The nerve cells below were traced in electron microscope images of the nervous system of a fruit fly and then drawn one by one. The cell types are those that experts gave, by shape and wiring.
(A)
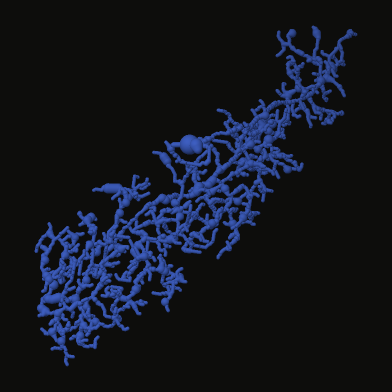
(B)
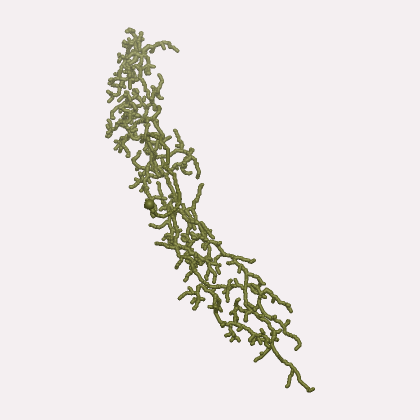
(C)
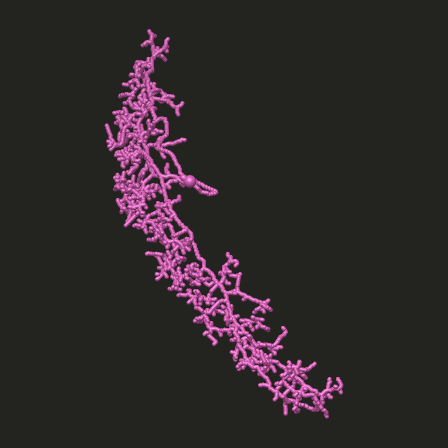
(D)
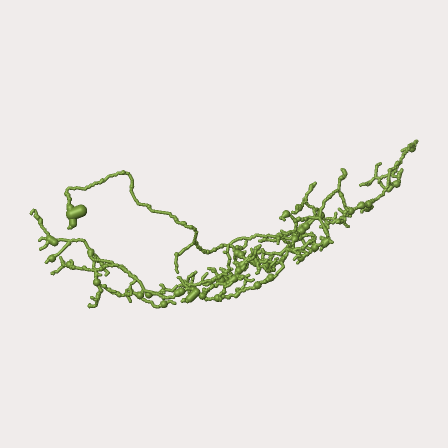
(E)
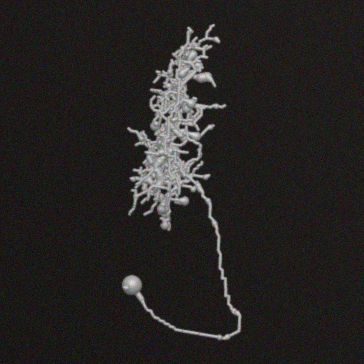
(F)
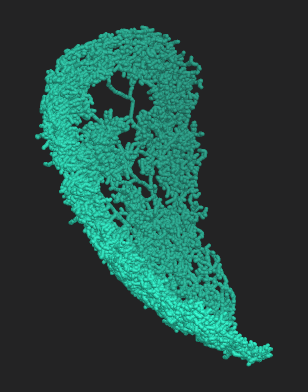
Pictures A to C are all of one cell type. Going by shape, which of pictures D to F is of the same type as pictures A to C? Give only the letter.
D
